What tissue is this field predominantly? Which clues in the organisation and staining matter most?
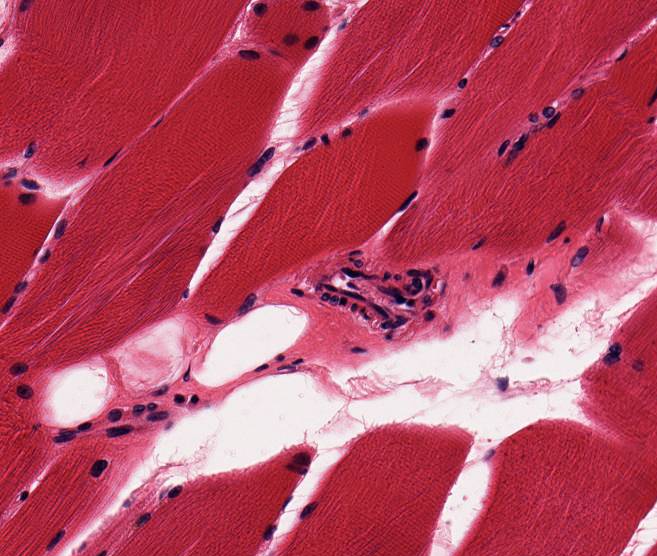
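This field mainly shows skeletal muscle. The fibres have deeply eosinophilic, bright red cytoplasm.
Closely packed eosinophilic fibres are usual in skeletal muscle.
Their dark, elongated nuclei lie at the fibre edges, not the centres.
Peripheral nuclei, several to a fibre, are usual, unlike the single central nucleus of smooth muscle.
Thin strands of pale pink loose connective tissue with scattered small dark nuclei run between the fibres. A few rounded, empty-looking fat cells lie left of centre.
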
